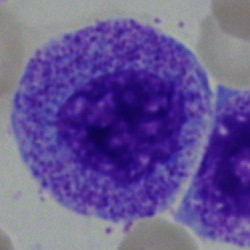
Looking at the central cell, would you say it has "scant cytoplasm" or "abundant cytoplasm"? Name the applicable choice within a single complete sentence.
It is abundant cytoplasm that surrounds the nucleus of this cell.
